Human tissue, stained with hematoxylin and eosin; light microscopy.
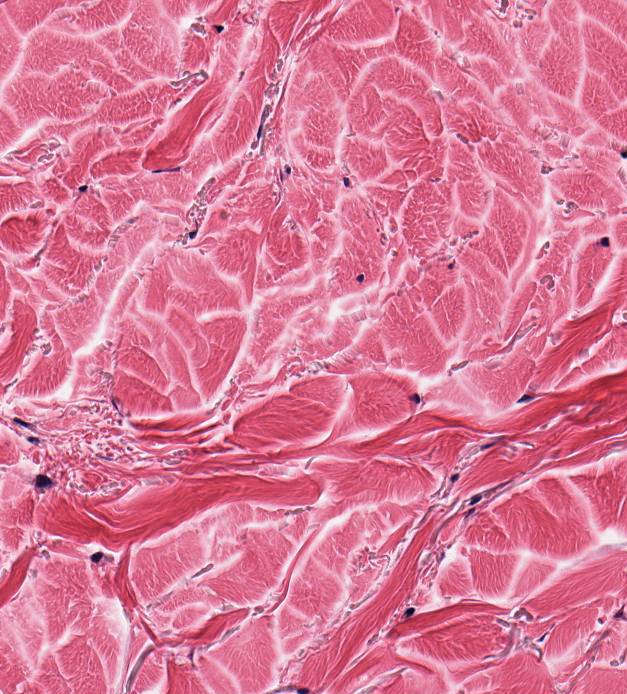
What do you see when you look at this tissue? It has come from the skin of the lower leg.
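The field is filled with pink eosinophilic fibres cut in many planes. A band of lengthwise-cut fibres runs roughly horizontally across the lower middle. Nuclei are sparse, small, dark and scattered. Scant delicate connective tissue separates fibres, slightly more at the lower middle's left.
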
